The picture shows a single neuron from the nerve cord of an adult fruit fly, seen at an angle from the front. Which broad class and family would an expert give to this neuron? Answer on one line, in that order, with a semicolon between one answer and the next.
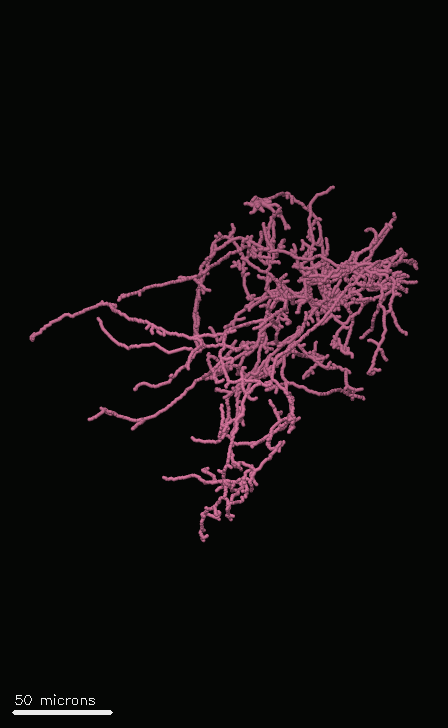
nerve-cord intrinsic neuron; hemilineage 19B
